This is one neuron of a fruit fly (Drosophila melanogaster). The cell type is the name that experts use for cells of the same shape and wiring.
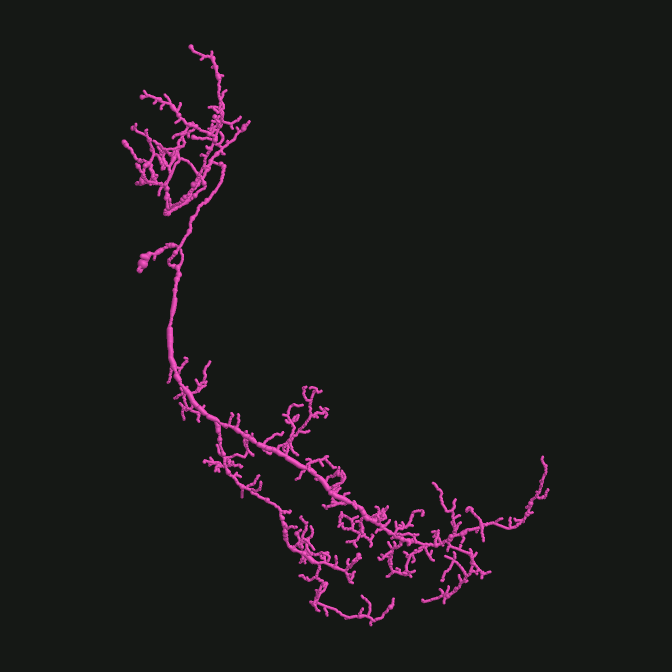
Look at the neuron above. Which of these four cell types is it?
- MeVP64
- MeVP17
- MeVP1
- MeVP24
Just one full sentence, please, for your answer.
Of the cell type MeVP17 is this neuron.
